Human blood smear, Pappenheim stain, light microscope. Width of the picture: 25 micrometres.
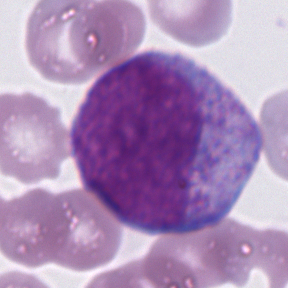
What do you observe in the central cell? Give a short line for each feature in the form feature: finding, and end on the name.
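Cell size: about 16 micrometres across
Nucleus: toward the left, about 70% of cell area
Chromatin: fine, evenly spread, no coarse dark clumps
Cytoplasm: broad crescent on the right side, pale greyish blue
Granules: fine, purplish-pink, within the cytoplasm
Cell: promyelocyte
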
